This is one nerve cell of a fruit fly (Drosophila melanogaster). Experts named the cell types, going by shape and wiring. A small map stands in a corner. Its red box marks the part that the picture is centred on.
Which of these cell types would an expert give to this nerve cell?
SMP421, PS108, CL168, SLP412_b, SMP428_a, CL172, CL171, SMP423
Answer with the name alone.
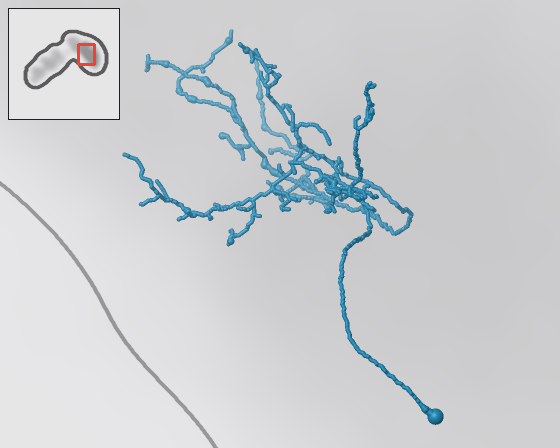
CL171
